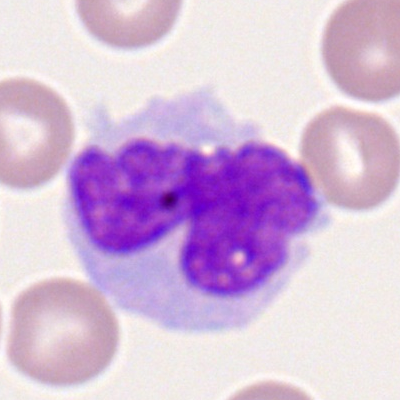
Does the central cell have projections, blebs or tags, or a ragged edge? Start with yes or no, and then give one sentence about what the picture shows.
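Yes. The upper edge of the cell is irregular and ruffled.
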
